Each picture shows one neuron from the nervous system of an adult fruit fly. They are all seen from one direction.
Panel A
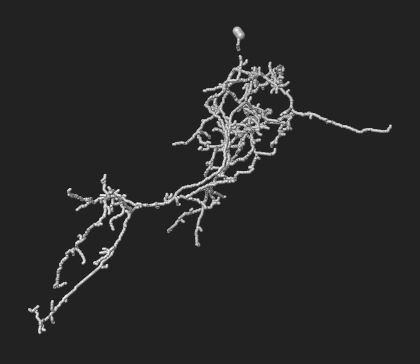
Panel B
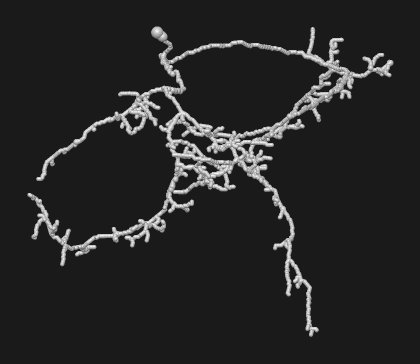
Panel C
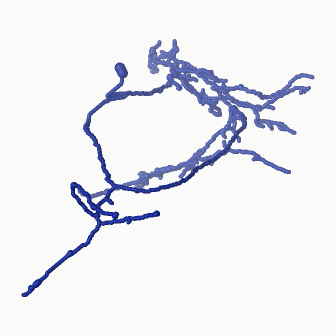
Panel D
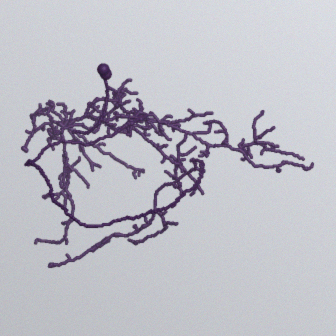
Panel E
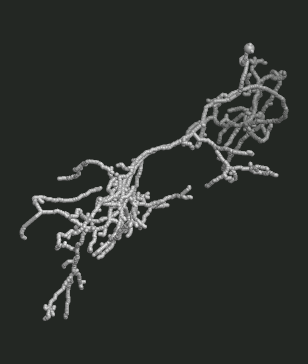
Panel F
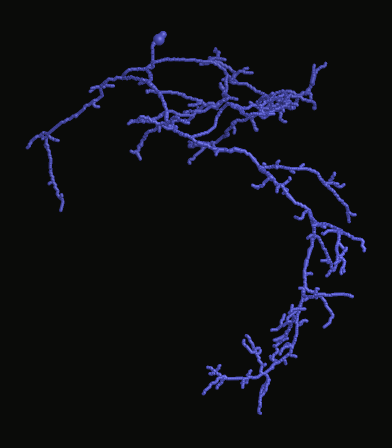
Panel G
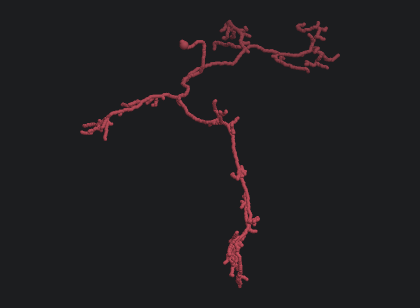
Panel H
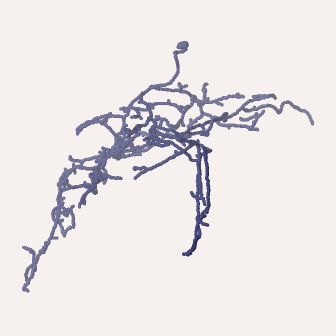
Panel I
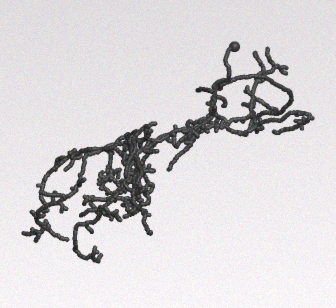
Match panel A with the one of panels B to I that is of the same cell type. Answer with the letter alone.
E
